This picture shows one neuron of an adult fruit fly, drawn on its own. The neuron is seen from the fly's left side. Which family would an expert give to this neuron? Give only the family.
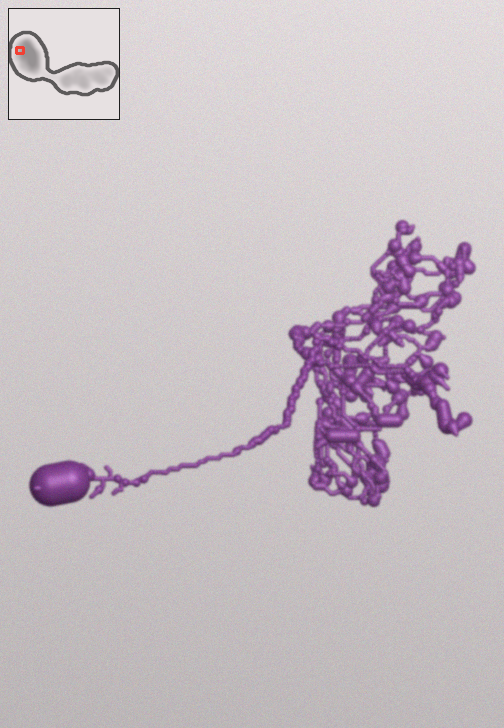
hemilineage EBa1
